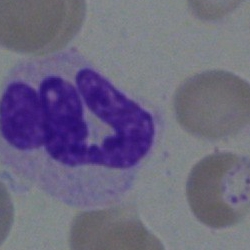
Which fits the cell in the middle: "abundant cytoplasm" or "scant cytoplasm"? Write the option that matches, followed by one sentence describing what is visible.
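Abundant cytoplasm. The cytoplasm is abundant and pale pinkish-lilac.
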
